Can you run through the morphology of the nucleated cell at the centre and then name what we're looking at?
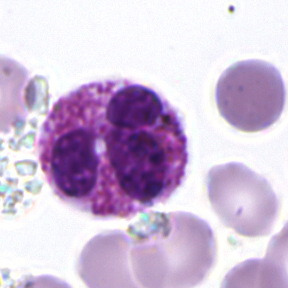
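Notice how dark purple and condensed the chromatin is, and that no nucleoli can be seen in the nucleus. The cytoplasm is packed with coarse granules, reddish-purple in colour. You are looking at an eosinophil.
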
